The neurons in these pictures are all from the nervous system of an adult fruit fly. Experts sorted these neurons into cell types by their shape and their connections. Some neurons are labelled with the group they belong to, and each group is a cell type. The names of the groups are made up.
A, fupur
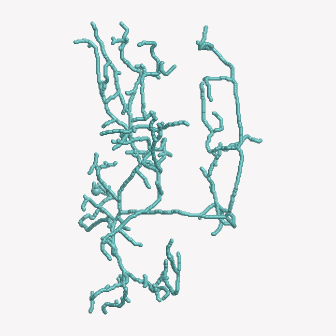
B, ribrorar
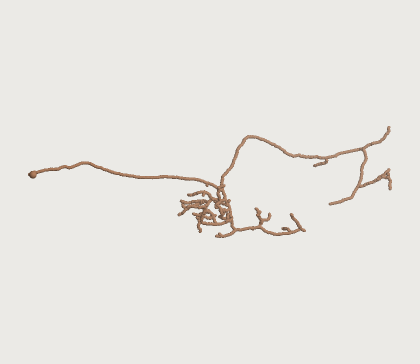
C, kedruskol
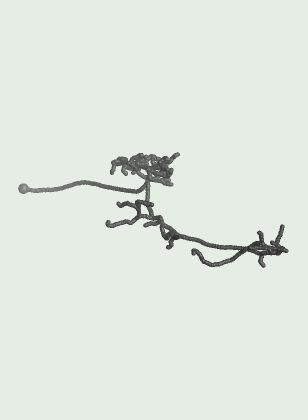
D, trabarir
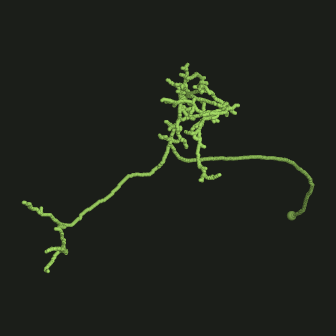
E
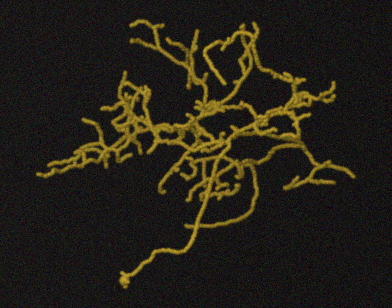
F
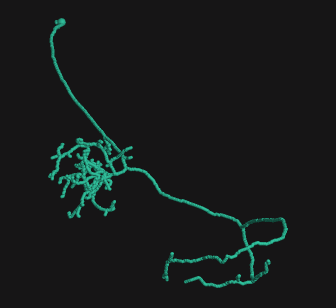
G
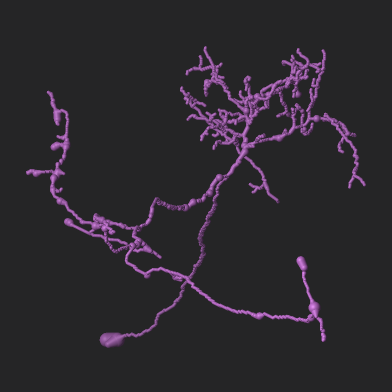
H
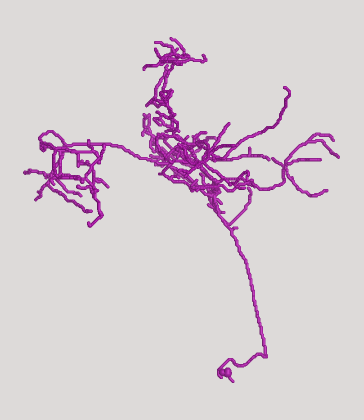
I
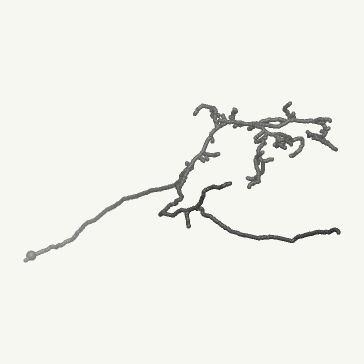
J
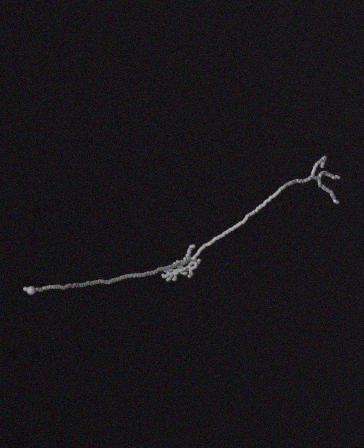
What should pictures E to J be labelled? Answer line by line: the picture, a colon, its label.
E: fupur
F: ribrorar
G: kedruskol
H: fupur
I: trabarir
J: ribrorar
